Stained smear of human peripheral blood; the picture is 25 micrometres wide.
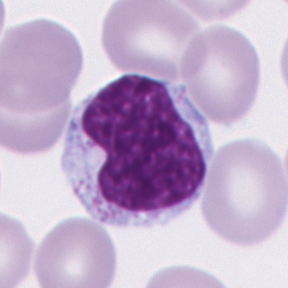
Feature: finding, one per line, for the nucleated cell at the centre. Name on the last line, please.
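Cell: about 13 micrometres across
Nucleus: about 12 by 10 micrometres, taking up about 70% of the cell's area
Notch: a distinct one, cut into the nucleus on the left
Chromatin: dark purple, fairly dense, broken by small lighter gaps
Cytoplasm: band widest on the left, right beside the notch
Granules: fine, pinkish-purple, scattered throughout the cytoplasm
Verdict: large granular lymphocyte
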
